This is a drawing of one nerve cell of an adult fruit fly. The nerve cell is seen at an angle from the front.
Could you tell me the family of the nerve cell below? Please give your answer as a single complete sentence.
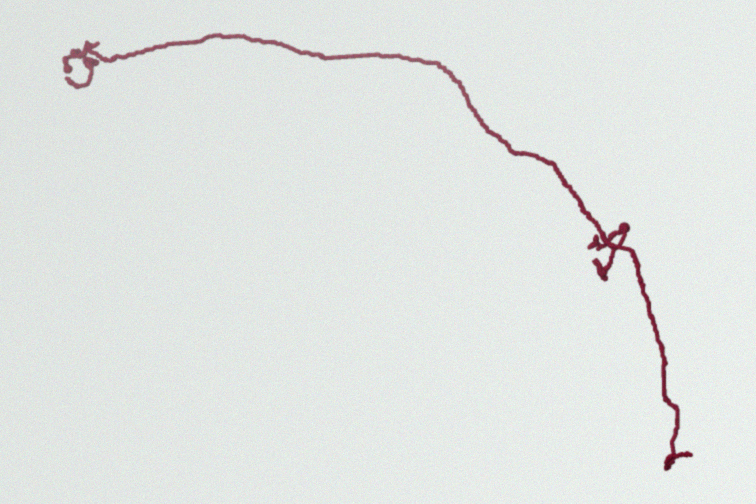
This nerve cell is of the family class olfactory.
